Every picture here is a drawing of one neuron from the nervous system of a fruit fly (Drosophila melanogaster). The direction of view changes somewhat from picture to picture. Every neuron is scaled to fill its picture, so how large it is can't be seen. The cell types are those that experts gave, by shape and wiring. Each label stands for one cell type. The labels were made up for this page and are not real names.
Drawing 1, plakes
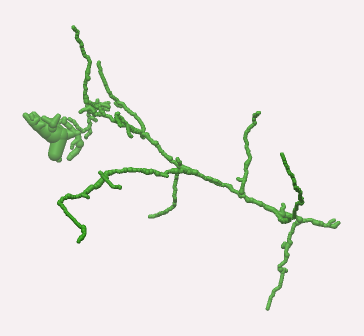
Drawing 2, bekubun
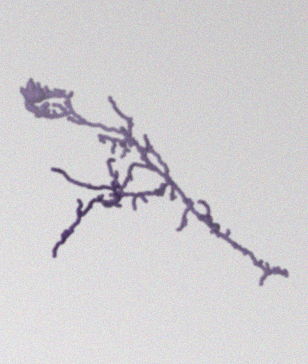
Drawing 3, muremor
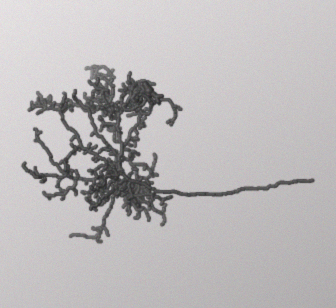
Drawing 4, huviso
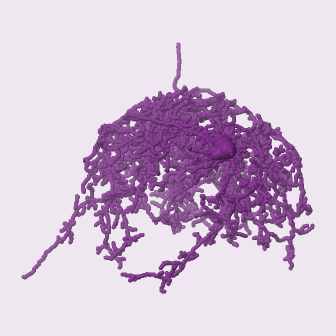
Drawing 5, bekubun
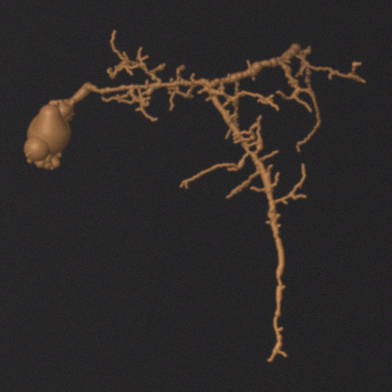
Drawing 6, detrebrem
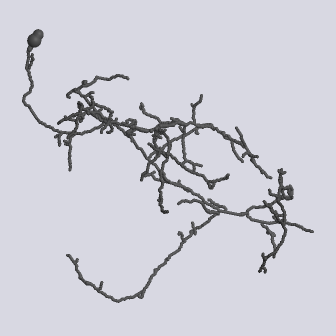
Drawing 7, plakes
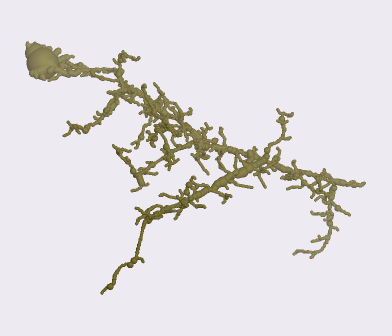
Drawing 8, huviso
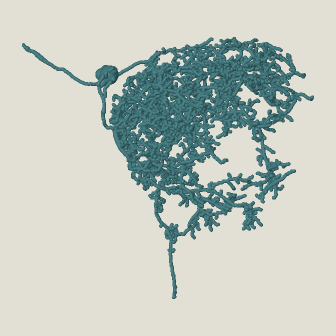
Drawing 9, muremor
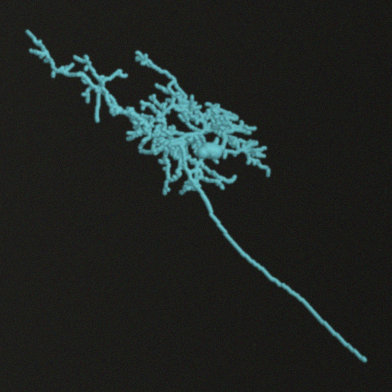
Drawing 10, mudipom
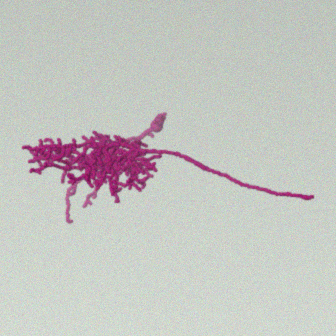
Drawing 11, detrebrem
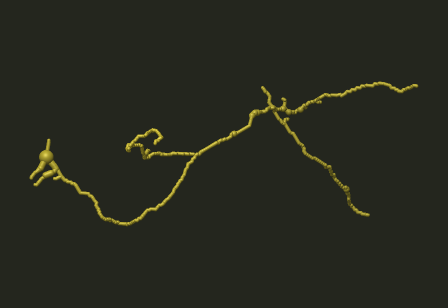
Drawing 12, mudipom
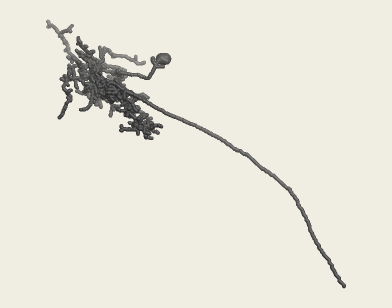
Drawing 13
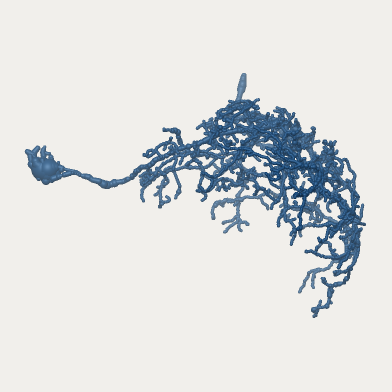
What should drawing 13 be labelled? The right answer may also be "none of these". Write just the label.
huviso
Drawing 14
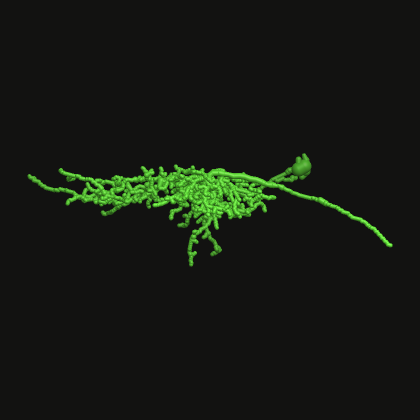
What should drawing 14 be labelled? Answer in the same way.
mudipom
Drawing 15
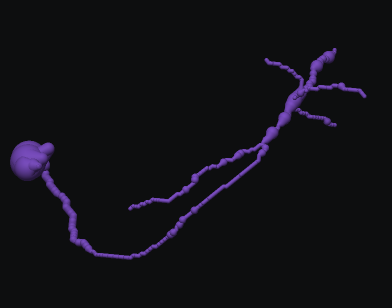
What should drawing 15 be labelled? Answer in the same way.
detrebrem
